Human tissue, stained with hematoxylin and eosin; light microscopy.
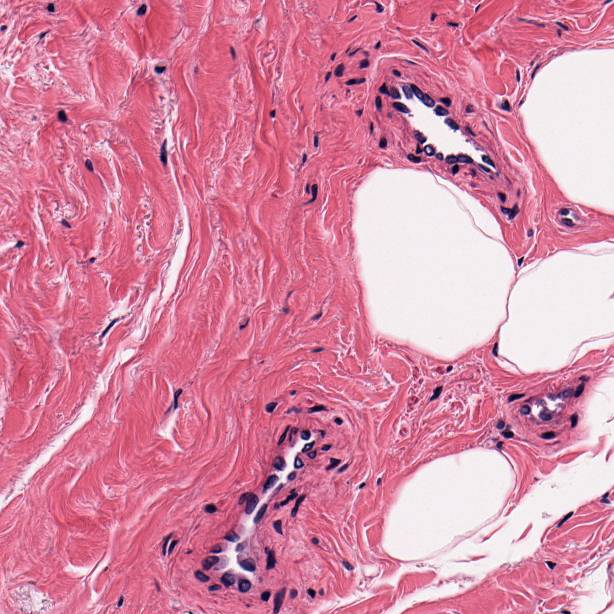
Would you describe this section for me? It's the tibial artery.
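Left and centre: dense pink collagen bundles, wavy and interlacing. Right side: cluster of large, empty, clear fat cells with thin walls. Stromal nuclei sparse, thin, spindle-shaped. Thin white cracks along the collagen bundles on the left.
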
